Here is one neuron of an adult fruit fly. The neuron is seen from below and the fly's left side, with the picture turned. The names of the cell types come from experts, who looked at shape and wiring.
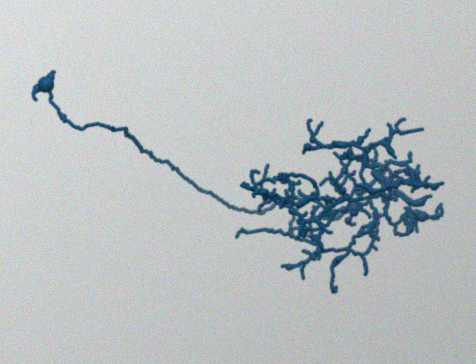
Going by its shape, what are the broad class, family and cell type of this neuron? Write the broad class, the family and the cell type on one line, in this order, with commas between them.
optic-lobe intrinsic neuron, Li, Li34a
